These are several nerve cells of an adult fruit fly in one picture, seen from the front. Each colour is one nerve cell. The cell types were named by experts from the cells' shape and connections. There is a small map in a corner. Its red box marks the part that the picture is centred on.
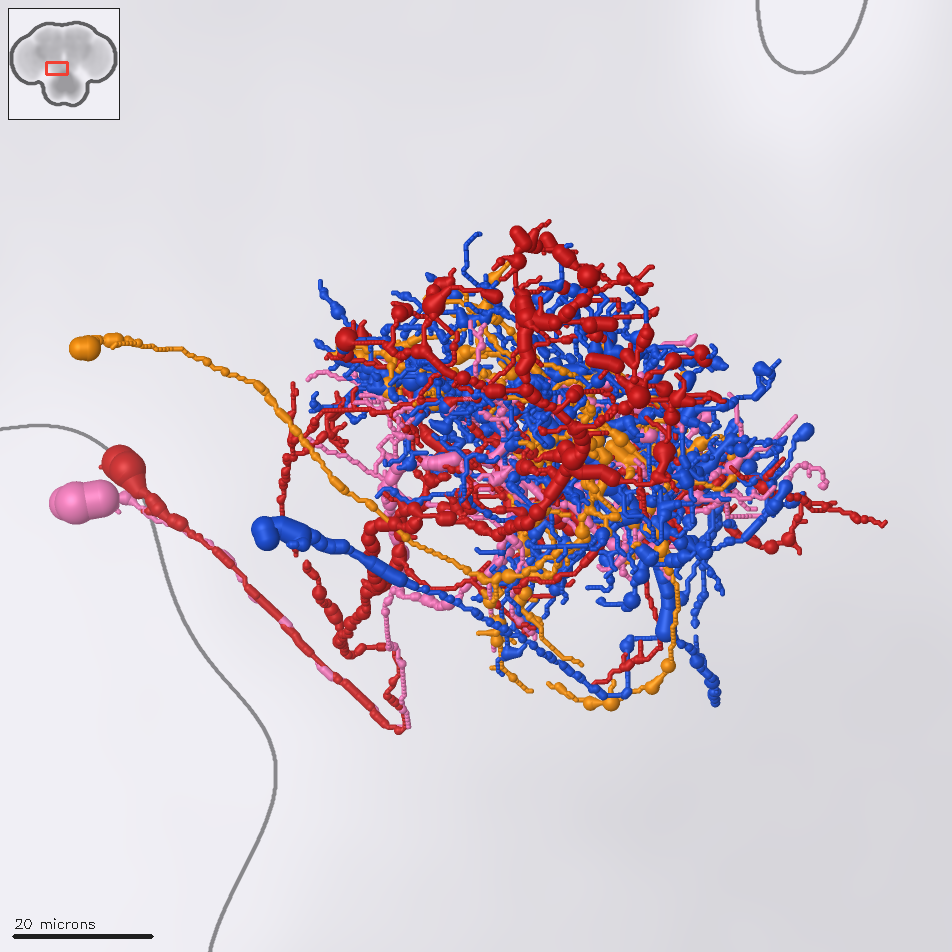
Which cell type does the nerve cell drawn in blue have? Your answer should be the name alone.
GNG179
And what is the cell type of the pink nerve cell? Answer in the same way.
GNG471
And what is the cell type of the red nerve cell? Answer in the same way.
GNG253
